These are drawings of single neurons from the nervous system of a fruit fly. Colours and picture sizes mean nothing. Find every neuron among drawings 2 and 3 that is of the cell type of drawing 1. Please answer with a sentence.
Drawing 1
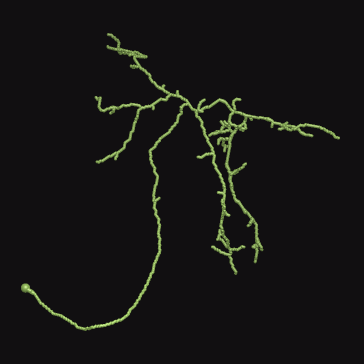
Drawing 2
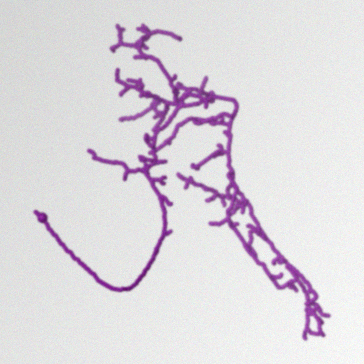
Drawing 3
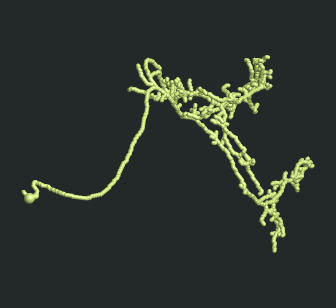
Drawing 2 is of the same cell type.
